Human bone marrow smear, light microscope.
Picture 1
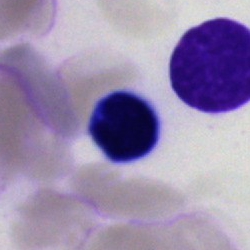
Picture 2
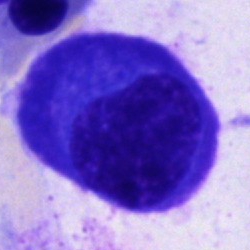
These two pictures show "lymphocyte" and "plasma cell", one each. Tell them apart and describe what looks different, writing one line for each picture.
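Picture 1: lymphocyte. Little or no cytoplasm is visible around the nucleus.
Picture 2: plasma cell. The cytoplasm is abundant and forms its widest rim on the left side of the nucleus.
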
